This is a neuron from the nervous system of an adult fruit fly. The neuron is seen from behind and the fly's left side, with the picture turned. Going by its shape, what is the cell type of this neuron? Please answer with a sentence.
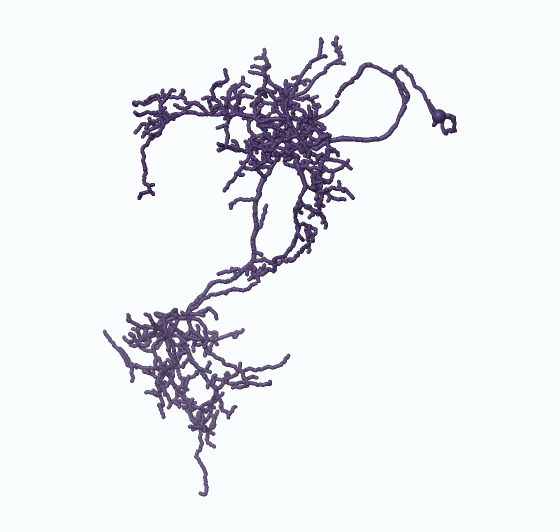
The cell type is PS175.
